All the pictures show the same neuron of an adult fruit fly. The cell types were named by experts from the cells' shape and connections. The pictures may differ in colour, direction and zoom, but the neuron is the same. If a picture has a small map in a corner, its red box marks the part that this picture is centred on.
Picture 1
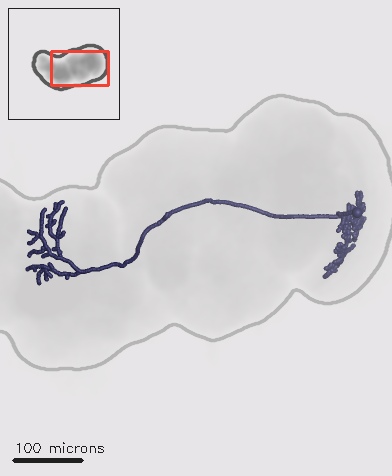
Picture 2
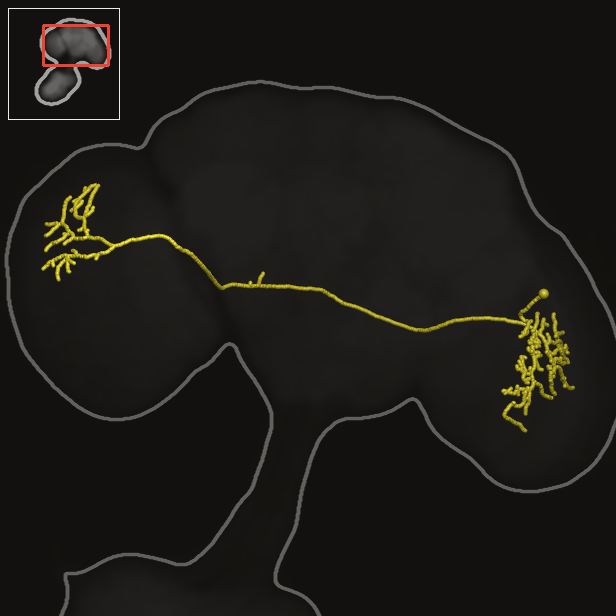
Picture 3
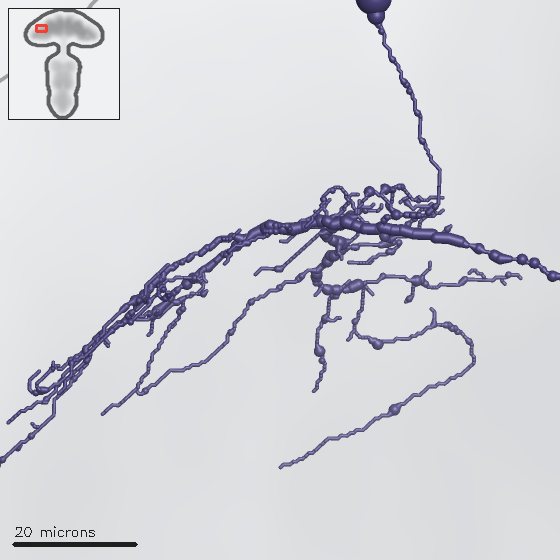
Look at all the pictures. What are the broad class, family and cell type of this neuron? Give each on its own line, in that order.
visual projection neuron
hemilineage VPNl&d1_lateral
MeVPMe9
